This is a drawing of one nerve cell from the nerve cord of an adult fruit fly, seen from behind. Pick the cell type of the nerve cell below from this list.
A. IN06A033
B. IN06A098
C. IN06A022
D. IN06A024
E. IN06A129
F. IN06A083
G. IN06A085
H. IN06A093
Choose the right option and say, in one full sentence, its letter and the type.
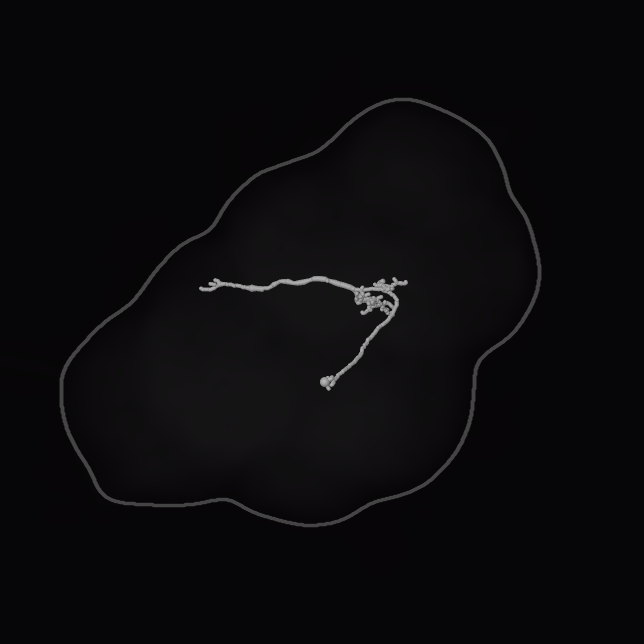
Of the choices offered, option C, IN06A022, is the cell type of the nerve cell.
